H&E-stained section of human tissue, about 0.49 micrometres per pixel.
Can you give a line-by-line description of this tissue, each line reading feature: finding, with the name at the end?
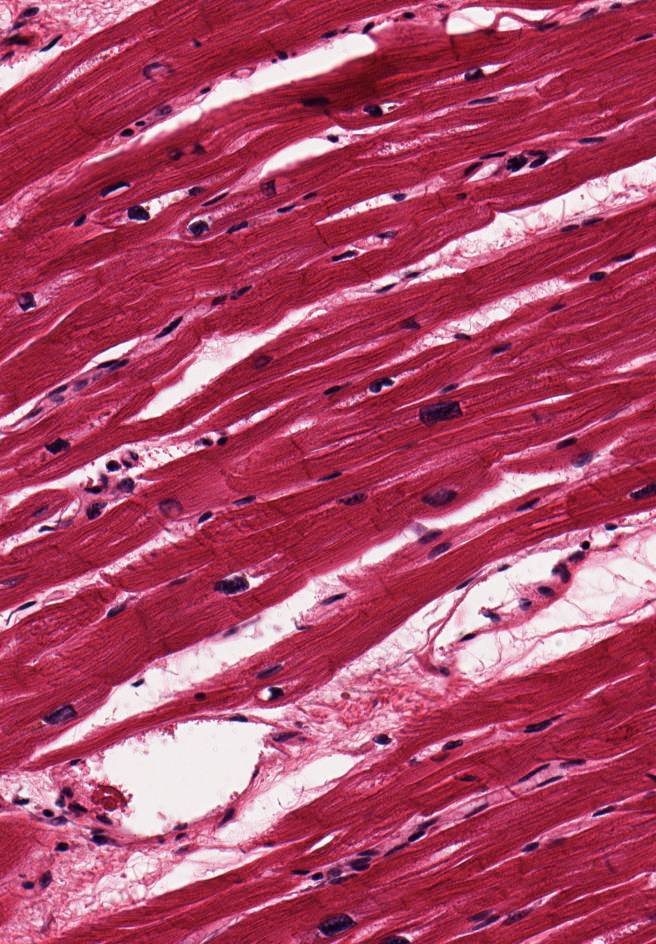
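Fibres: branching, and joining their neighbours, it seems
Nuclei: oval, central within each fibre
Cytoplasm: deep pink throughout the field, as far as I see
Clefts between bundles: loose pale connective tissue, scattered small dark nuclei
Name: left ventricle of the heart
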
